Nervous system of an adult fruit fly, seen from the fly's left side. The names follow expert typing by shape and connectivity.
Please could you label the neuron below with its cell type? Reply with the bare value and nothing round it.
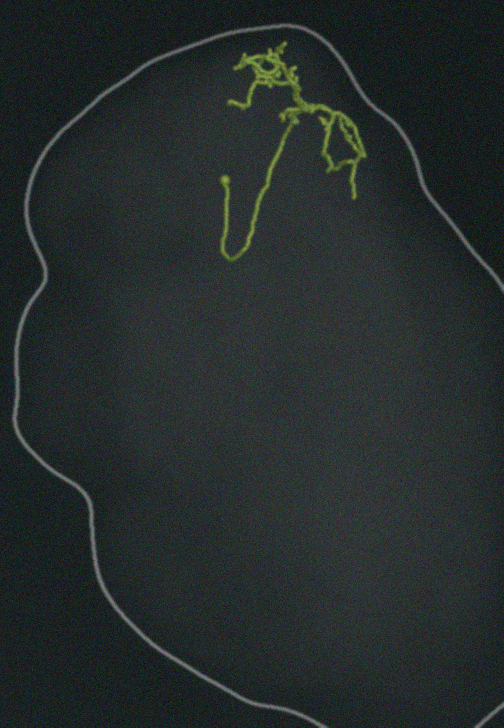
LHAV5a2_a1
